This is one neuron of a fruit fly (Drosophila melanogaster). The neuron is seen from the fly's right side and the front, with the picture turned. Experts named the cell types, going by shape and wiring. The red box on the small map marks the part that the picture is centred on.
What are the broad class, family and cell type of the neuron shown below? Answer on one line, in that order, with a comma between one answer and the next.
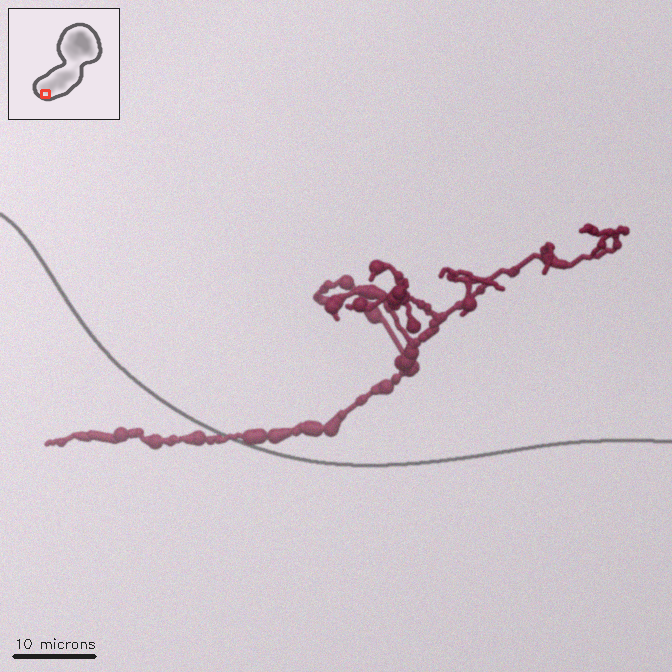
sensory neuron entering the nerve cord, class mechanosensory tactile, SNta28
